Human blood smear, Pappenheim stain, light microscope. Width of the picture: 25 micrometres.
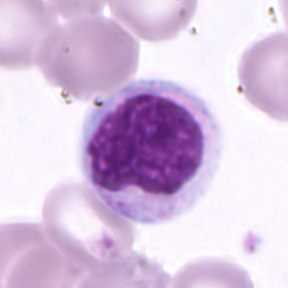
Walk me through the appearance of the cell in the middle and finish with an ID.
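Nucleus round, with a shallow indentation on its lower edge. Positioned off-centre, toward the upper left of the cell. Cytoplasm pale blue-grey, forming a moderate rim, widest beneath the nucleus. Cell: metamyelocyte.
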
